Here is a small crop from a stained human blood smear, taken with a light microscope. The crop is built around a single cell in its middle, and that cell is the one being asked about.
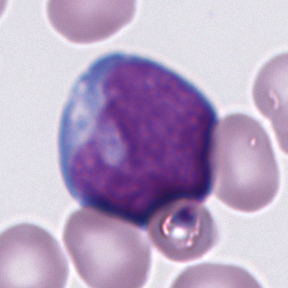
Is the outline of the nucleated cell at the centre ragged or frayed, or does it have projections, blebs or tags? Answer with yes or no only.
No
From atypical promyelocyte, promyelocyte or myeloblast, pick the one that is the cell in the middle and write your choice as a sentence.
This particular crop is centered on a myeloblast.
